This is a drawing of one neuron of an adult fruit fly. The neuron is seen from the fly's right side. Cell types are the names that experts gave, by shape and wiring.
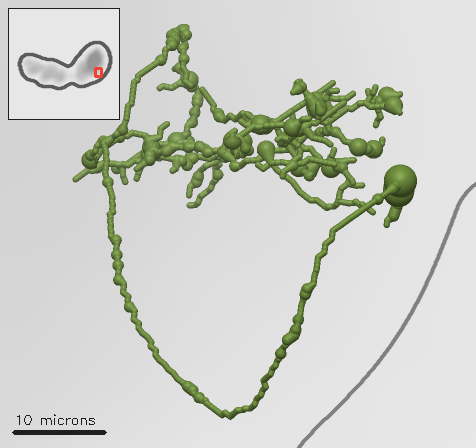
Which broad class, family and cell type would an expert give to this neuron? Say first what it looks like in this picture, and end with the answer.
The cell body is on the right of the picture. By the scale bar it is about 45 microns tall in this view. Dozens of branch ends can be seen. It is a central-brain intrinsic neuron. Its family is hemilineage TRdm. It is of cell type GNG395.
